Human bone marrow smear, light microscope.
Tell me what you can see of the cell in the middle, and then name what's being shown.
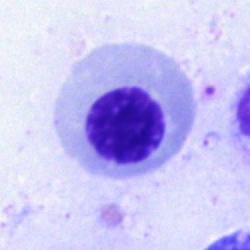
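Chromatin is dark purple and coarsely clumped, with small paler patches between the clumps. The nucleus sits off-centre, shifted towards the bottom, within a wide rim of pale greyish blue cytoplasm. Answer: erythroblast.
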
